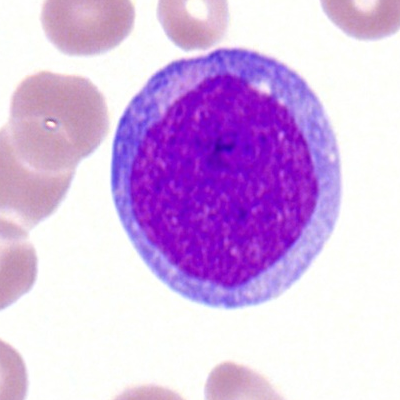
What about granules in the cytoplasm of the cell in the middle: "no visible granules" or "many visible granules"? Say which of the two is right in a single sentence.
No granules can be seen in the cytoplasm of this cell.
